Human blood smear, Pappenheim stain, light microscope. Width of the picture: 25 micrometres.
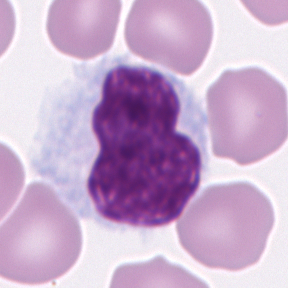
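Hairy cell, its nucleus folded, with a notch cut into the right side. Look closely and you will see that no nucleolus can be made out. The cytoplasm is pale grey-blue and holds no coarse granules.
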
